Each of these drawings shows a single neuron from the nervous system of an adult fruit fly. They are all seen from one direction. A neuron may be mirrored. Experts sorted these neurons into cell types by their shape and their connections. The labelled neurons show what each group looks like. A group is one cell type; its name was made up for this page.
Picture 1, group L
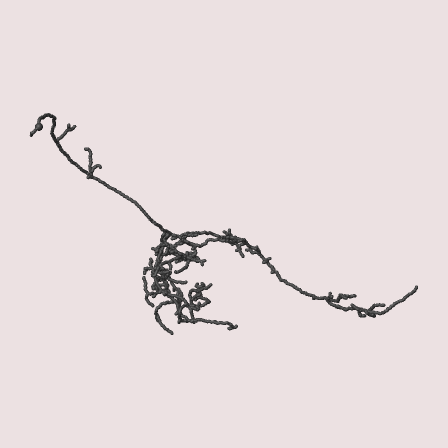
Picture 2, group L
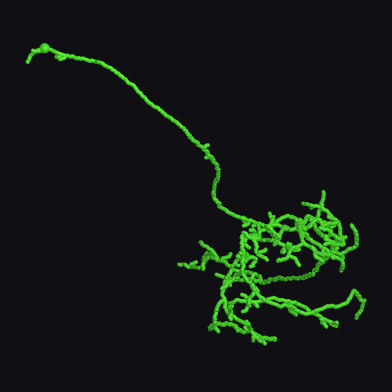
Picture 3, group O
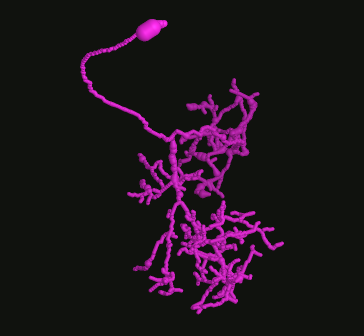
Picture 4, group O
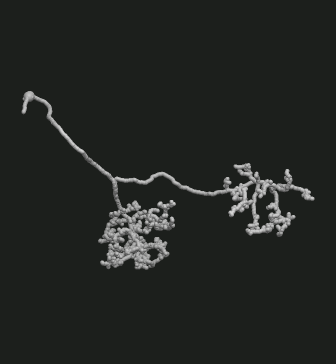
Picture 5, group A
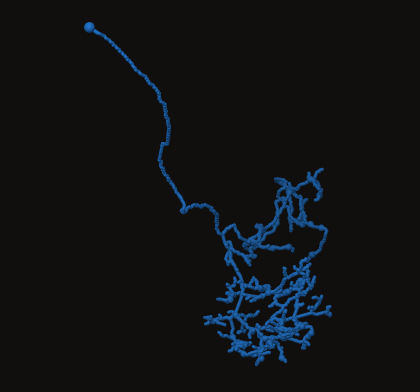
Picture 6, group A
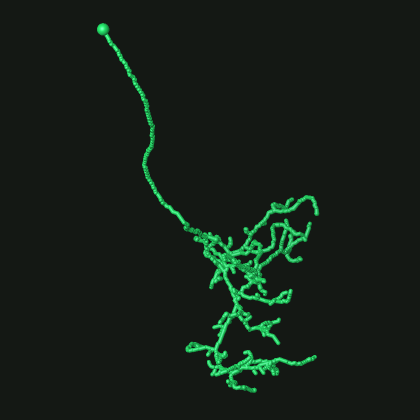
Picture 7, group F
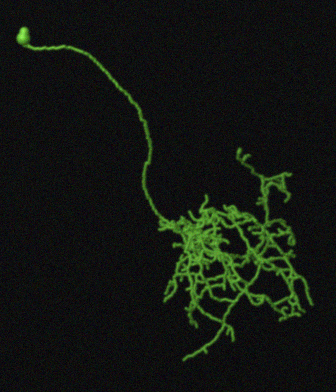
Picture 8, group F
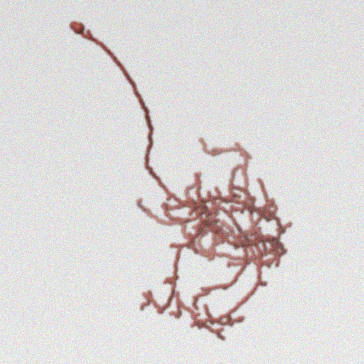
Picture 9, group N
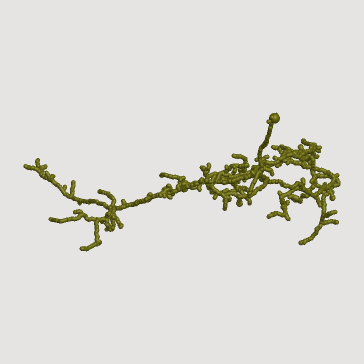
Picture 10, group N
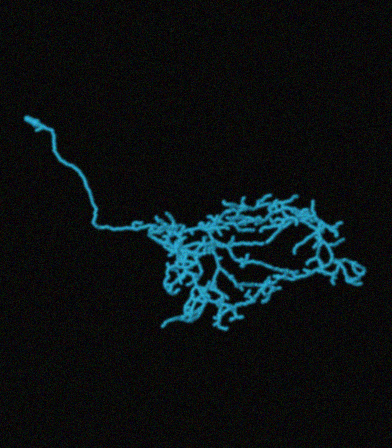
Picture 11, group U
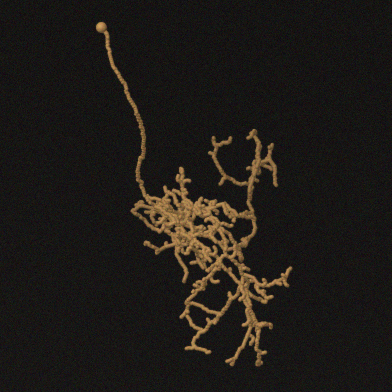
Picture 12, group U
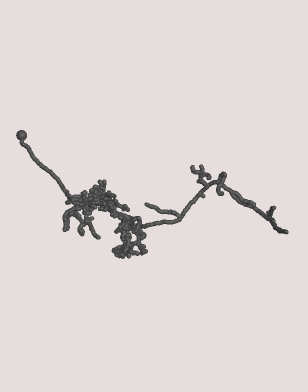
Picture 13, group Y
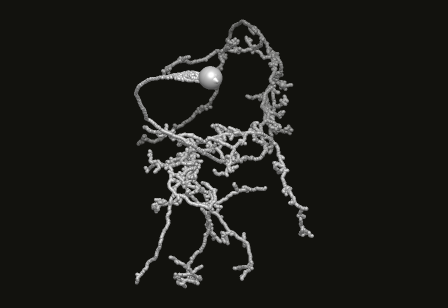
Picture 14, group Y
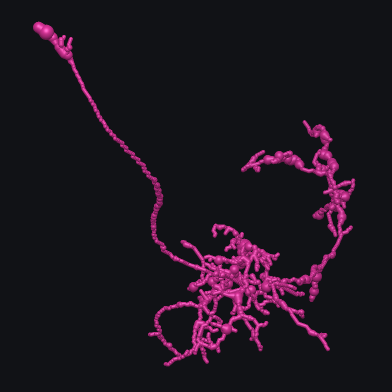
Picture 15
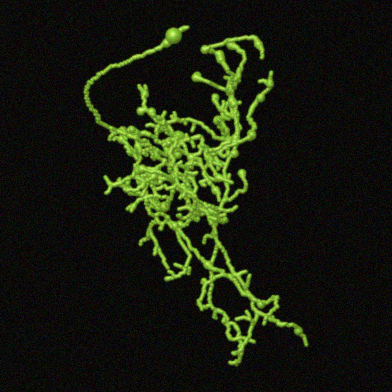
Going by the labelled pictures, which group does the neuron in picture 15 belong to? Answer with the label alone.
group U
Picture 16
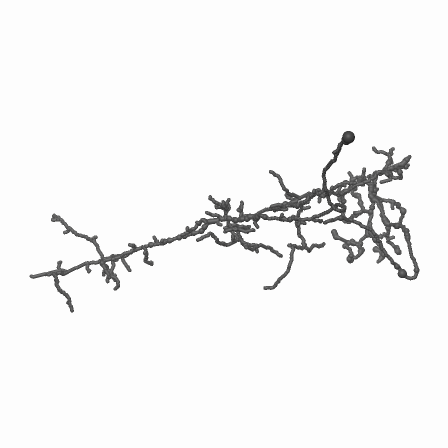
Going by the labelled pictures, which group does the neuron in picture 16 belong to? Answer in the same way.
group N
